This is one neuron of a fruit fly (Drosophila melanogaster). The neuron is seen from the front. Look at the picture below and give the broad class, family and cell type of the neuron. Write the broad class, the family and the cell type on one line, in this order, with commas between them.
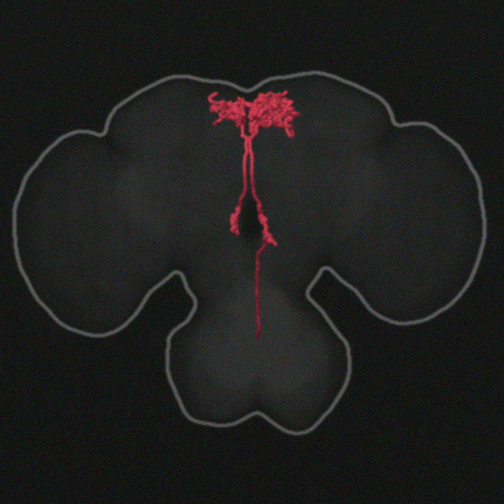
descending neuron, hemilineage SMPpv1, DNpe048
